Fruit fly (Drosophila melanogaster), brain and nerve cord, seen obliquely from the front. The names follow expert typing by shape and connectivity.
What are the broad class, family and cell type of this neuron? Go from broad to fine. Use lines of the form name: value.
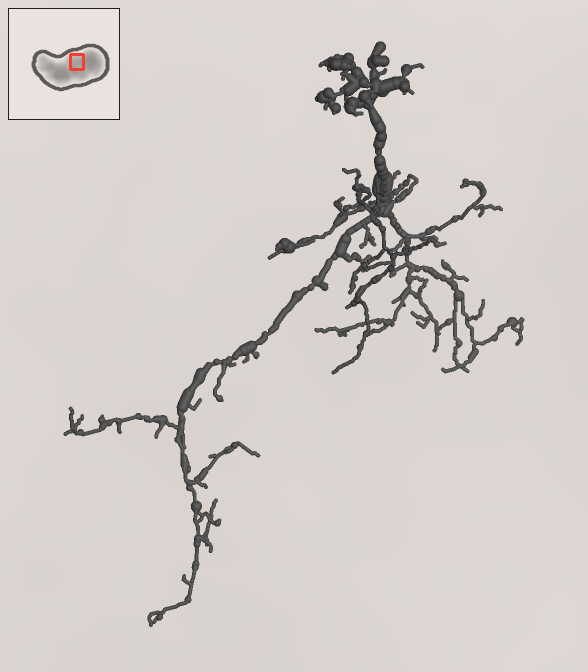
broad class: central-brain intrinsic neuron
family: class CX
cell type: IbSpsP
